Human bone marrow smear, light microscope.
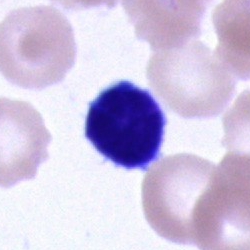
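Lymphocyte, the cell in the middle of this stained human bone marrow smear. As far as I can tell, the nucleus fills almost the whole cell. Its chromatin seems dense, staining a uniform dark blue-purple. I can find no nucleoli, nor any distinct rim of cytoplasm around the nucleus.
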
